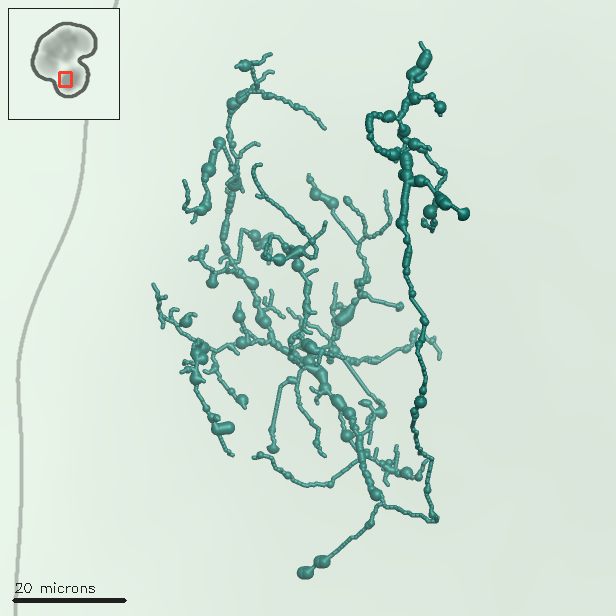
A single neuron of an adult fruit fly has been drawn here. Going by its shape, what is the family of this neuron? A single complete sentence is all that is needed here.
Family hemilineage 20A.22A is the family of this neuron.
